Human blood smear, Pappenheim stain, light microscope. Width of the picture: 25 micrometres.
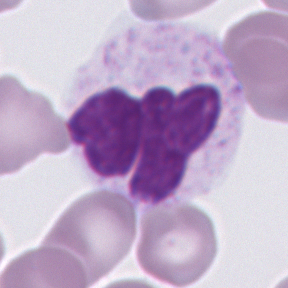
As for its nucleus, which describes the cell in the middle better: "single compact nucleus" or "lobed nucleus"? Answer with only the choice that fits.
Lobed nucleus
